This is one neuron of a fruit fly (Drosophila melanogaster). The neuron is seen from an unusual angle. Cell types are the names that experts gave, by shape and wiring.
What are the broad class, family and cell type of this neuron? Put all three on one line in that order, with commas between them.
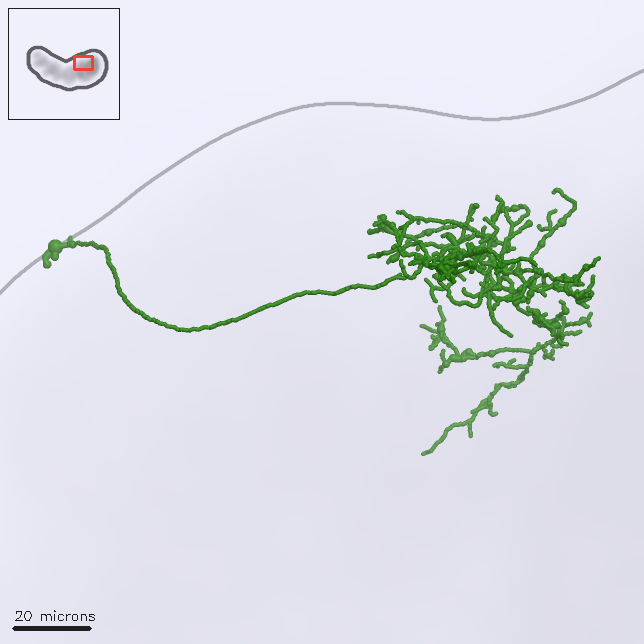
central-brain intrinsic neuron, hemilineage DL2_dorsal, SMP191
